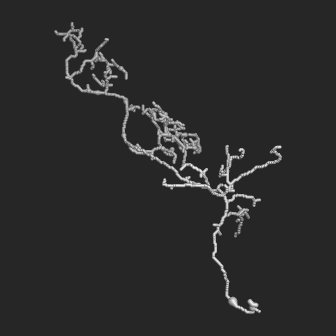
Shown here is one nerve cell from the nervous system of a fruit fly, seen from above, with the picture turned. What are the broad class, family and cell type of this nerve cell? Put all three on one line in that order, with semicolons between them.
central-brain intrinsic neuron; class DAN; PAM06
